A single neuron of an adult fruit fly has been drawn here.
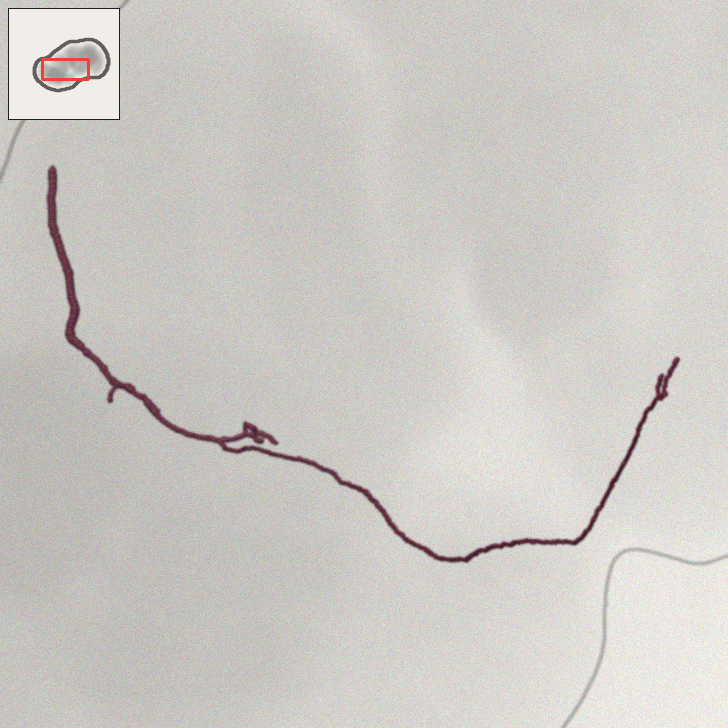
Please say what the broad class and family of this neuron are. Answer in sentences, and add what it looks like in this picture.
This is a sensory neuron ascending to the brain. Its family is called class mechanosensory proprioceptive. It has a dozen or fewer branch ends. In this view it is wider than it is tall.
